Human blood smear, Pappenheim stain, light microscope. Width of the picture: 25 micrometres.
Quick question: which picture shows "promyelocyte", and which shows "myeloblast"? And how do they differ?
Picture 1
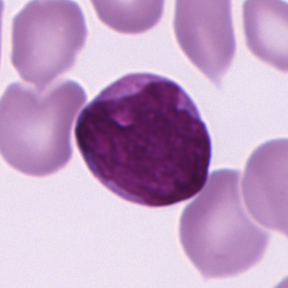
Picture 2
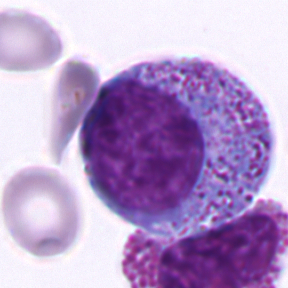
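Picture 1: myeloblast. Picture 2: promyelocyte. Myeloblast: no granules visible in the cytoplasm. Promyelocyte: many coarse reddish-purple granules in the cytoplasm, with a paler zone holding fewer granules just right of the nucleus.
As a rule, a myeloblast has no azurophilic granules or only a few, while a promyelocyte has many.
Myeloblast nucleus fills about 80% of the cell's area.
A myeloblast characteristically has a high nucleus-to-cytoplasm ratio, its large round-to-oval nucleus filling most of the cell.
Promyelocyte: moderate rim of pale bluish cytoplasm, mainly to the right of the nucleus; no vacuoles. Outlines: myeloblast smooth and roughly oval, with no projections or blebs; promyelocyte round and smooth. Neighbours: red cells touch the myeloblast on its left and lower right sides; another granulated nucleated cell touches the promyelocyte's lower right edge.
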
